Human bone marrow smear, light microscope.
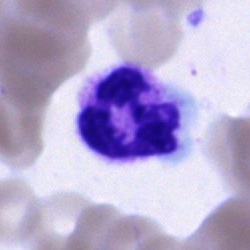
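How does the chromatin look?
Dense, dark purple and coarsely clumped.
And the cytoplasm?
Just a thin rim around the nucleus, pale with a lilac tinge at the upper left, and no vacuoles that you can see.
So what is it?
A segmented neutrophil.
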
